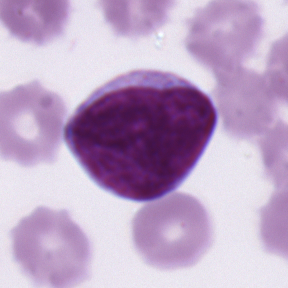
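Myeloblast, stained peripheral blood smear. First, the chromatin is fine and fairly evenly spread, without coarse dark clumps. Second, the nucleus stains a dense, deep purple throughout. Third, the outline is smooth, without projections, and broader at the top, narrowing toward the bottom.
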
